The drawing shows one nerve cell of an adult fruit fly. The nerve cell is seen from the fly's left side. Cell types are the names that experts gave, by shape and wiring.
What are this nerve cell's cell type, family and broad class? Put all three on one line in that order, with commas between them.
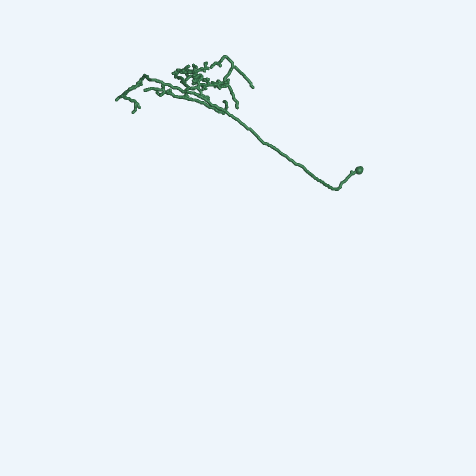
SMP590_b, hemilineage SMPp&v1_ventral, central-brain intrinsic neuron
